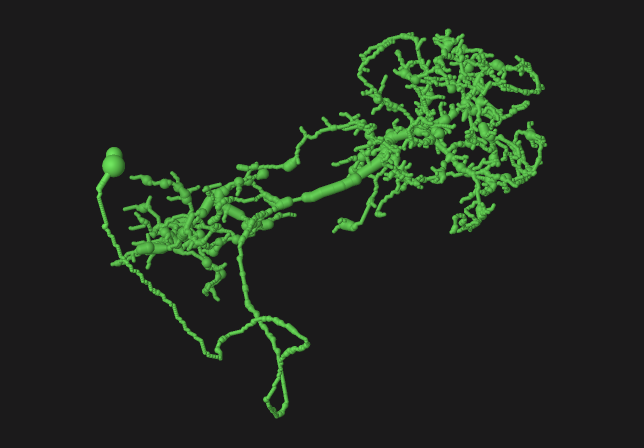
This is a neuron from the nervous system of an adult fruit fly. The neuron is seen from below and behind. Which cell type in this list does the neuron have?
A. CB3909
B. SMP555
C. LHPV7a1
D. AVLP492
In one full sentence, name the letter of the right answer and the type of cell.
The cell type of the neuron is LHPV7a1, listed as option C.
